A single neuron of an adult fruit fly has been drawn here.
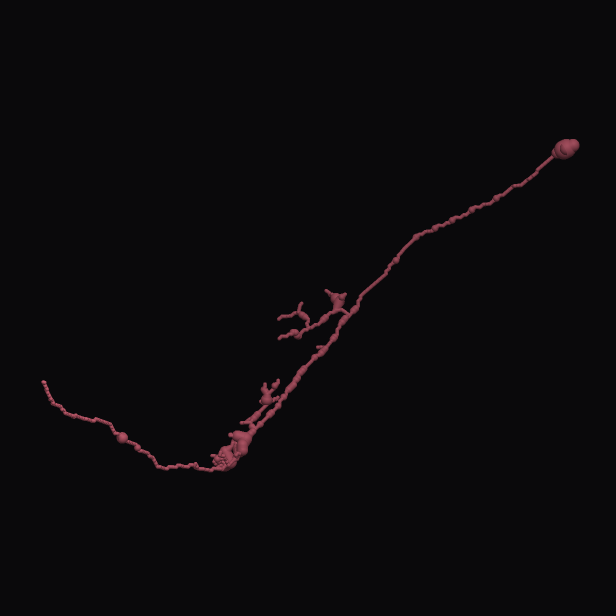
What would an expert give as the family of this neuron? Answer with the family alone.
C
